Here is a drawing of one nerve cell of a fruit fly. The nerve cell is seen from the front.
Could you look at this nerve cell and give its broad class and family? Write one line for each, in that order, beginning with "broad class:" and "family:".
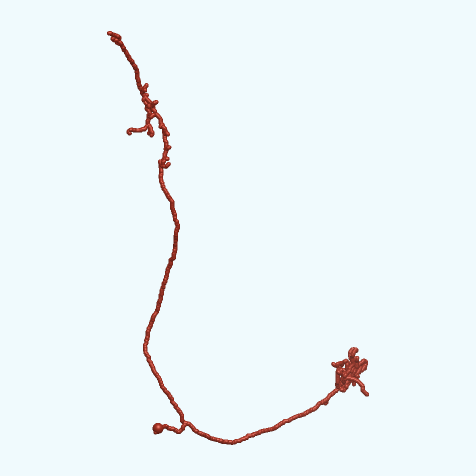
broad class: visual projection neuron
family: MeVP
